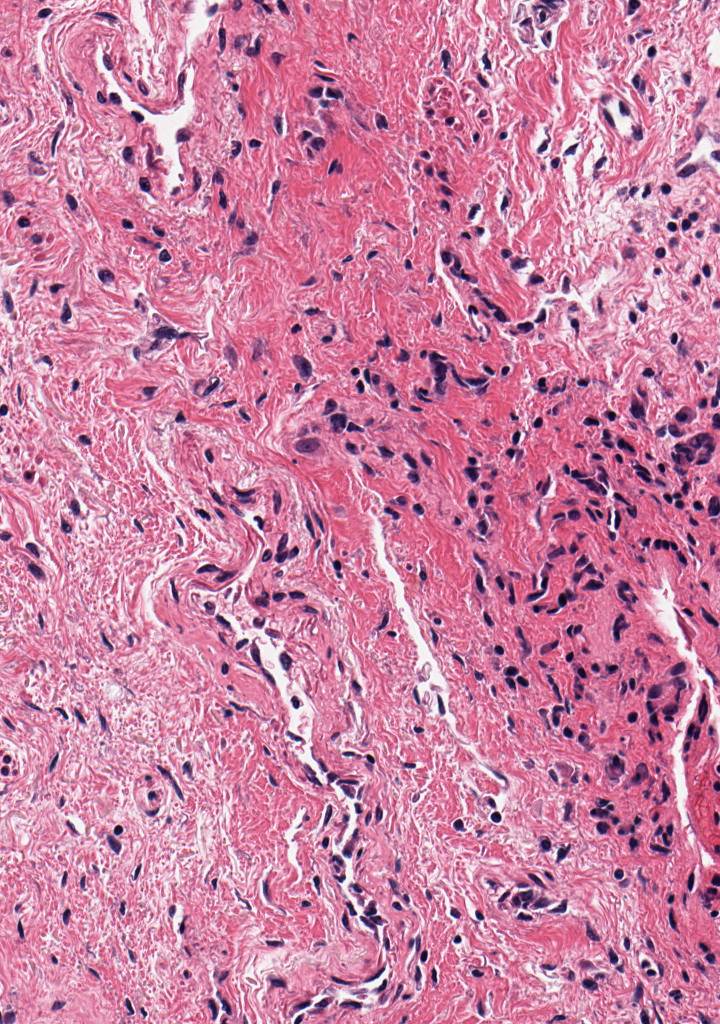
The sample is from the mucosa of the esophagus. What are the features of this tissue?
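Let me see: the whole field is pink fibrous stroma, with cells scattered through it and no epithelium anywhere. The cells look more crowded in the centre-right than down in the lower left. Their cytoplasm is scant, and I can't make out where their borders lie against the collagen. And I find no fat cells in this field.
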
